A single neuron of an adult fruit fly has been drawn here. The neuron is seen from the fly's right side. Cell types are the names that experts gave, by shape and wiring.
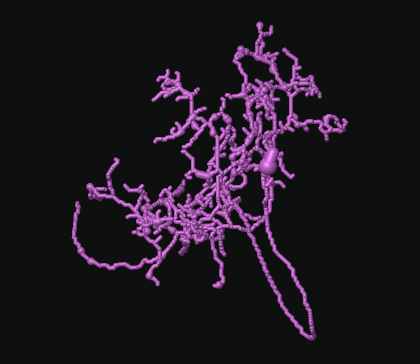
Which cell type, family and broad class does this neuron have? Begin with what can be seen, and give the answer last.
Dozens of branch ends can be seen. As drawn here it is about as wide as it is tall. It is of cell type LHAV4b4. The family is hemilineage LHl4_dorsal. It is a central-brain intrinsic neuron.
